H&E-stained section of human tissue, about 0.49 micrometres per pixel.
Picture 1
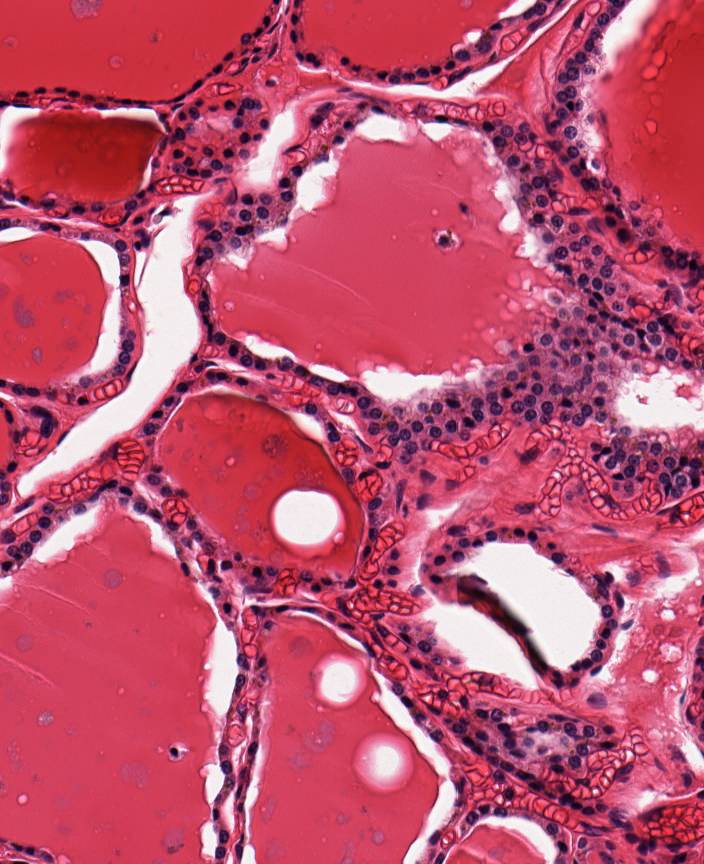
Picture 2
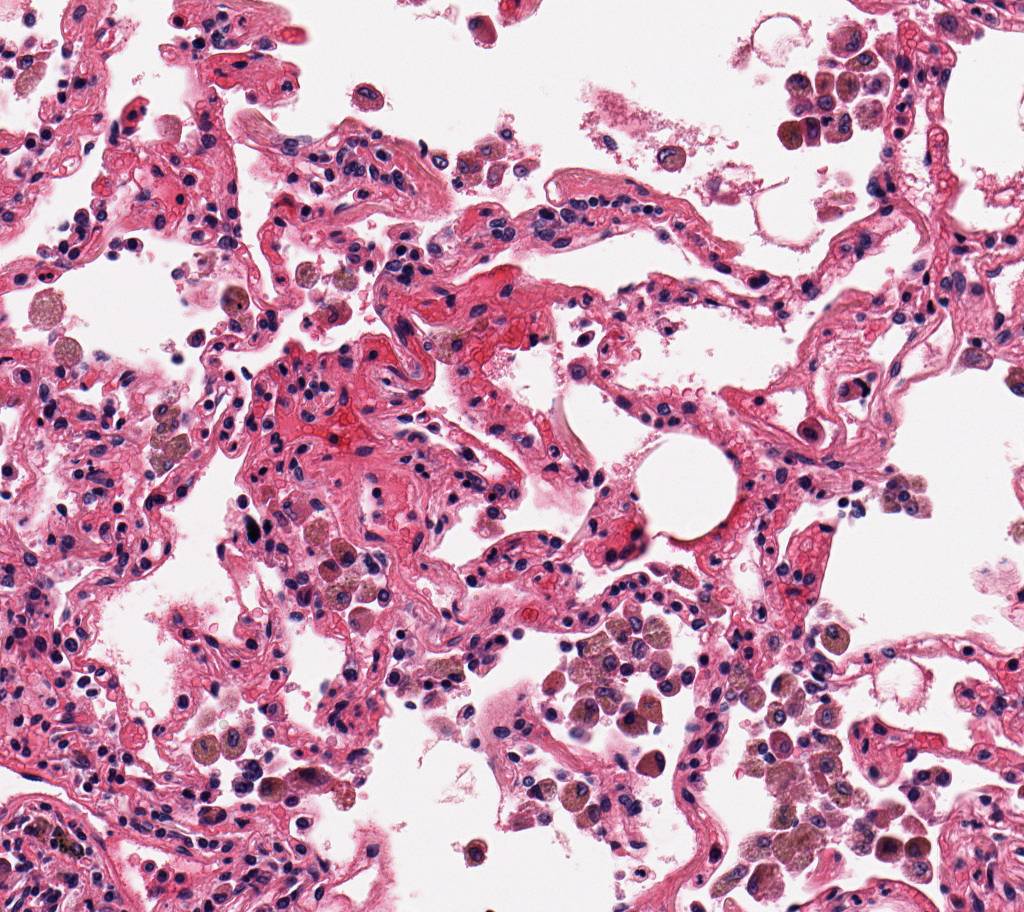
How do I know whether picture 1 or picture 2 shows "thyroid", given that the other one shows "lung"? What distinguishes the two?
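You're looking at thyroid in picture 1 and lung in picture 2. In the thyroid, large rounded to angular follicles take up most of the field, each filled with homogeneous deep pink colloid. A single layer of flattened to low cuboidal cells with small dark round nuclei lines them. Follow the thin septa between follicles and you'll see many capillaries packed with red blood cells. In the lower centre, round clear vacuoles sit within the colloid. Turning to the lung, thin branching septa make a lace-like network around irregular empty spaces across the whole field. Free within those spaces lie large rounded macrophages carrying golden-brown granular pigment, each with a single small round nucleus often partly hidden by it. No glands or cartilage are present anywhere.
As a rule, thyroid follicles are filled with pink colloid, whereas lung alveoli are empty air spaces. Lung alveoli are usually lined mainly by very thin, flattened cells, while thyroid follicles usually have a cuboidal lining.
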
